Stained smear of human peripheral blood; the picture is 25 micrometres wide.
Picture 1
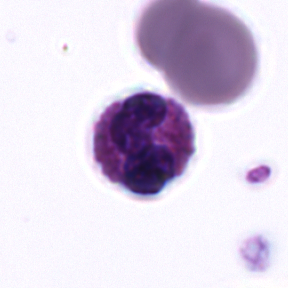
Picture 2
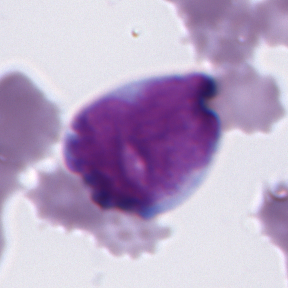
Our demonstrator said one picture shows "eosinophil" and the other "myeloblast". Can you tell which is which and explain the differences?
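Picture 1 shows an eosinophil, and picture 2 shows a myeloblast. In picture 1 the nucleus is divided into two main lobes, an upper and a lower one.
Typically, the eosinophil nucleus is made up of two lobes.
Granules fill its cytoplasm all around the nucleus, leaving no clear pale zone.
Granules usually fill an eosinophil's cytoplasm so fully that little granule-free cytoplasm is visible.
In picture 2, no granules can be seen, and the cytoplasm forms only a narrow pale blue rim around the nucleus.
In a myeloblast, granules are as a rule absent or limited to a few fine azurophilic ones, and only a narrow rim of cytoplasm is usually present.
The nucleus in picture 1 has dense, dark purple chromatin and no visible nucleoli, whereas the nucleus in picture 2 has small notches at its edge, clearest at the upper right, and a pale slit-shaped clear area near its centre. The cell in picture 1, about 9 micrometres across, shows no surface projections and no vacuoles.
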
